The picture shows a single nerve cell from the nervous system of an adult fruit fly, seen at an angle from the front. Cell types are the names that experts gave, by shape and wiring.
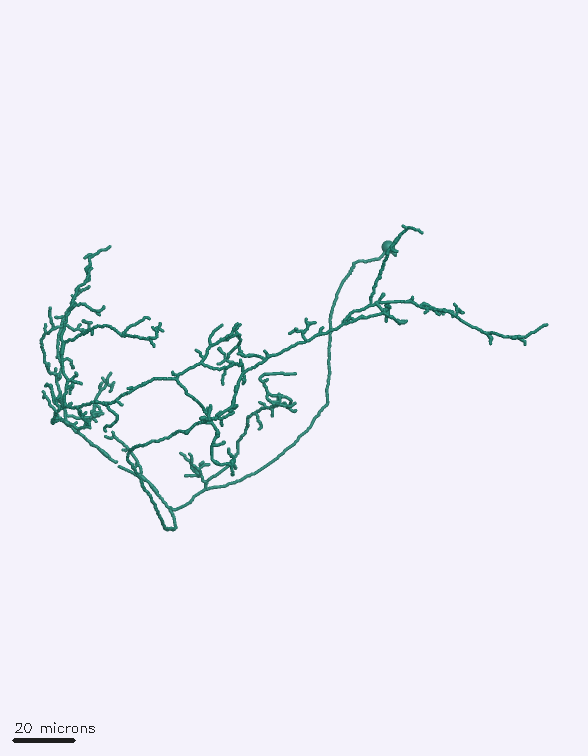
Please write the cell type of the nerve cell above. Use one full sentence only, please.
The cell type carried by this nerve cell is AVLP541.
